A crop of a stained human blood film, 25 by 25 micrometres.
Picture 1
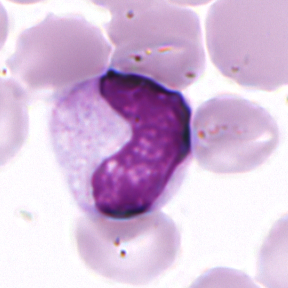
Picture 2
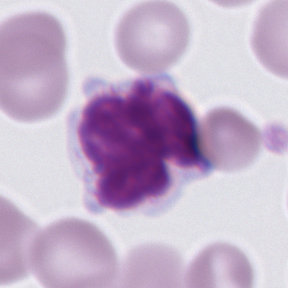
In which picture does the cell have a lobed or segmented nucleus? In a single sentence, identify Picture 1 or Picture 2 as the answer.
In Picture 2 the cell's nucleus is segmented rather than one mass.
